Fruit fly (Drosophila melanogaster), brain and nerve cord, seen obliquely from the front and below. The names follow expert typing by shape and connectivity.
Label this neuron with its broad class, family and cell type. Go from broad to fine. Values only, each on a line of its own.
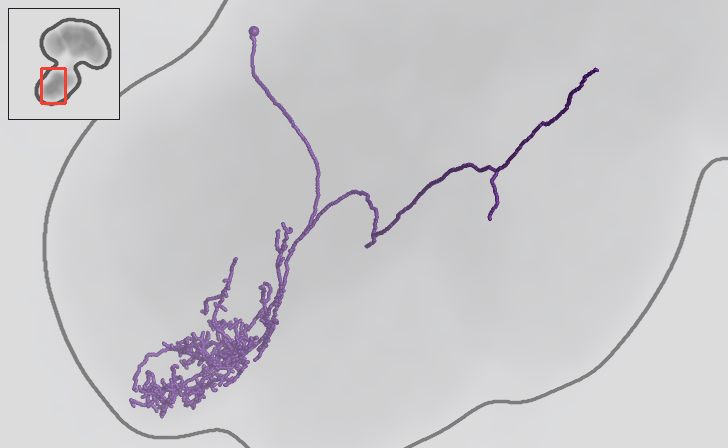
nerve-cord intrinsic neuron
hemilineage 23B
IN23B056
